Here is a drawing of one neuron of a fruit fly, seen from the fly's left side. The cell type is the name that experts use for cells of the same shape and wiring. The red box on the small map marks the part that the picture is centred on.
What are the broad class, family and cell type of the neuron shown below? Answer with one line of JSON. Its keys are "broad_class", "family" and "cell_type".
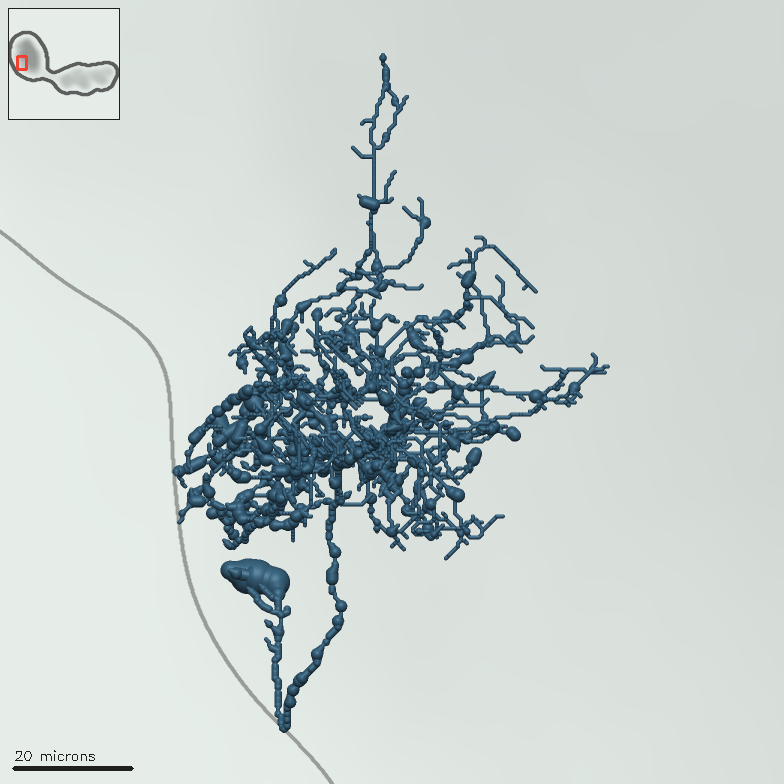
{"broad_class": "central-brain intrinsic neuron", "family": "hemilineage TRdm", "cell_type": "GNG051"}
